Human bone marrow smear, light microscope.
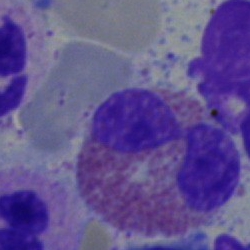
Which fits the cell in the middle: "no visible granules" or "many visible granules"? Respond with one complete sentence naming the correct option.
There are many visible granules in its cytoplasm.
